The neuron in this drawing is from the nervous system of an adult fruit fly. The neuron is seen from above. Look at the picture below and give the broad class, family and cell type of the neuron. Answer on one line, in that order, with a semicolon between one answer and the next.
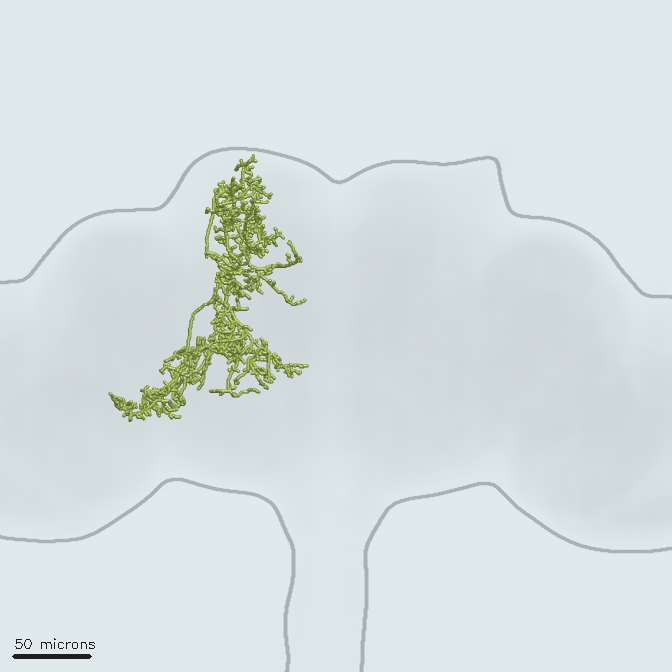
central-brain intrinsic neuron; ALIN; ALIN2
